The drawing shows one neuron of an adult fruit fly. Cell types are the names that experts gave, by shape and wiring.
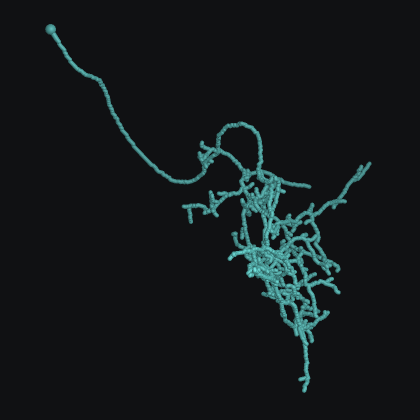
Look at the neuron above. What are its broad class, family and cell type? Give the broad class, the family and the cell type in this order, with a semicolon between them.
central-brain intrinsic neuron; hemilineage VLPp&l1_anterior; CL128_a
